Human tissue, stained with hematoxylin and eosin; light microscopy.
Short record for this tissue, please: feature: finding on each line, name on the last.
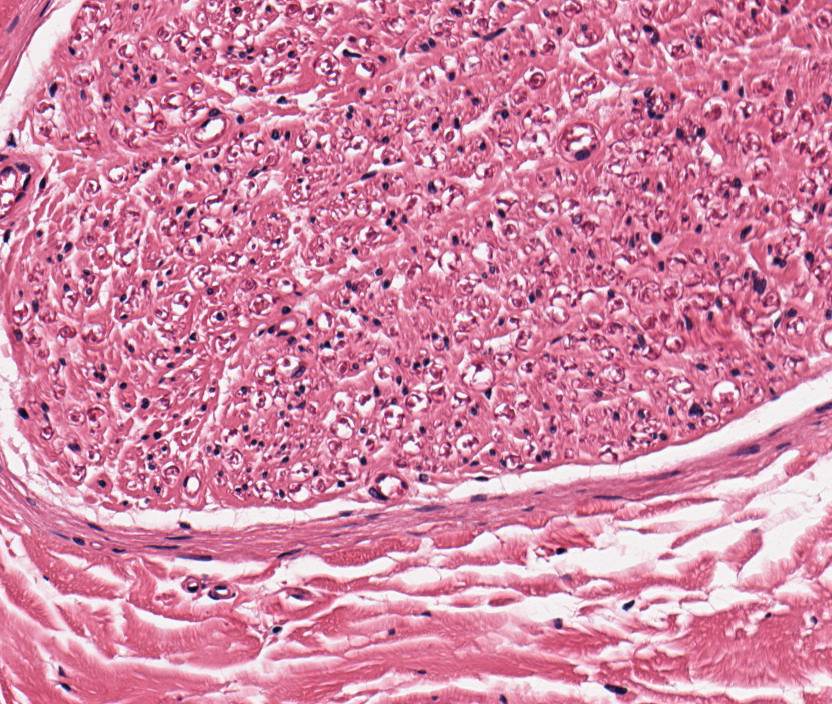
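Profiles: many small round ones packed in the bundle, many with a clear ring around a pink centre
Nuclei: small, dark, scattered evenly throughout the bundle
Lower border: covered by a thin layer of flattened cells with elongated nuclei
Fat cells: none anywhere in the field
Name: tibial nerve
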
